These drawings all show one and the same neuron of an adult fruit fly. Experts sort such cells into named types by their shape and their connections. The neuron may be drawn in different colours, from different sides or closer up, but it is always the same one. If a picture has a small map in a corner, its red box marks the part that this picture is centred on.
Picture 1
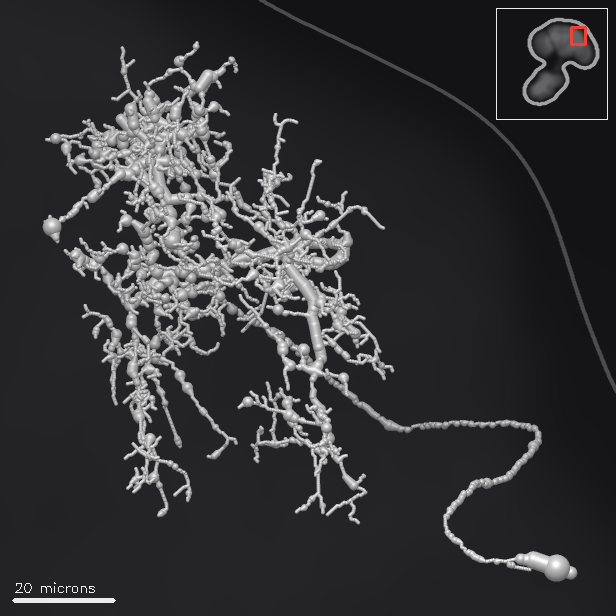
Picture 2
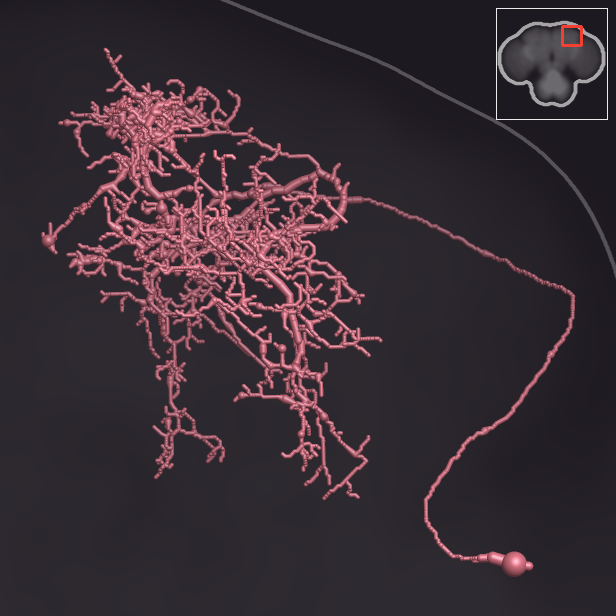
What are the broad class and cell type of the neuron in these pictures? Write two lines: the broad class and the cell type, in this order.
central-brain intrinsic neuron
SLP070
